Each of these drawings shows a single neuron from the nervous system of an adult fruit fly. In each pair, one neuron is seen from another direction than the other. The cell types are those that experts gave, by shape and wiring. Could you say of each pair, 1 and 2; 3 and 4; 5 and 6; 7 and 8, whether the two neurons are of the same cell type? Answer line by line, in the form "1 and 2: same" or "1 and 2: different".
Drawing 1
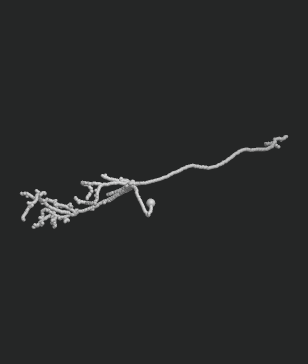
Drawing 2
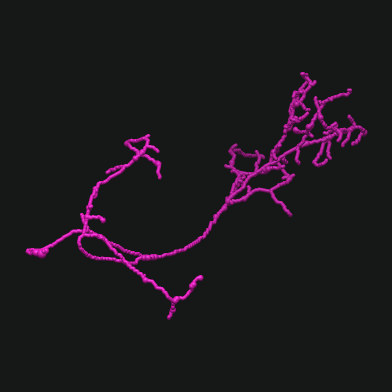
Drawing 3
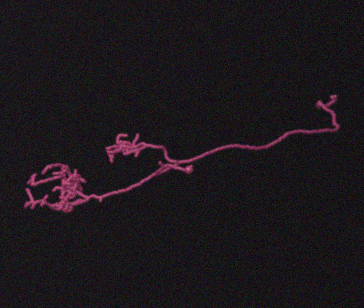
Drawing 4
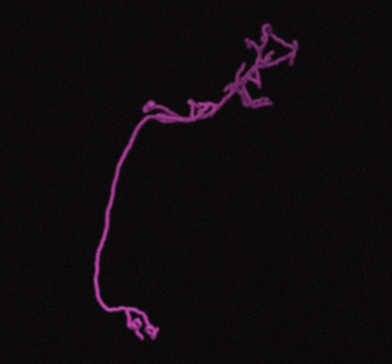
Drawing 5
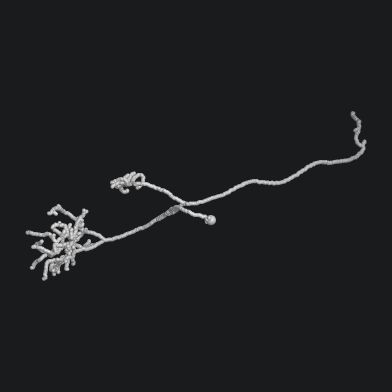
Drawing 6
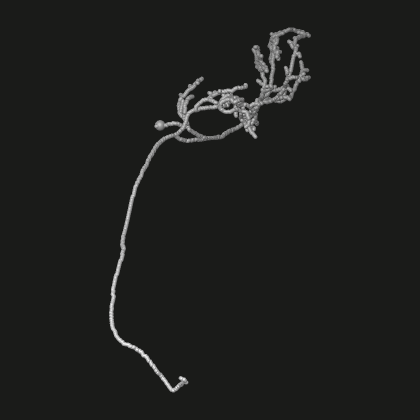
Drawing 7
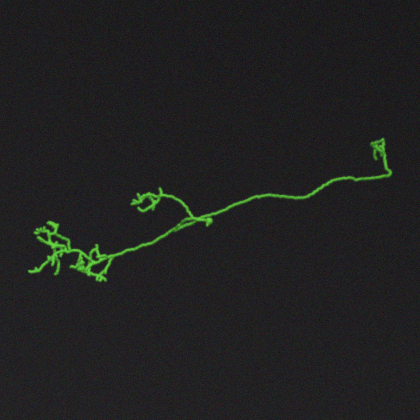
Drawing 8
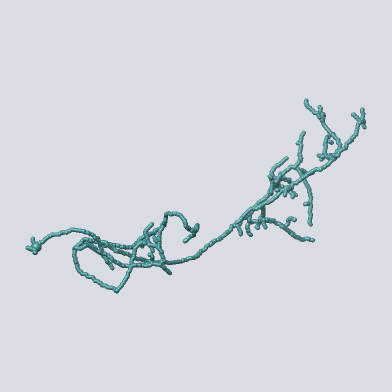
1 and 2: same
3 and 4: different
5 and 6: different
7 and 8: same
